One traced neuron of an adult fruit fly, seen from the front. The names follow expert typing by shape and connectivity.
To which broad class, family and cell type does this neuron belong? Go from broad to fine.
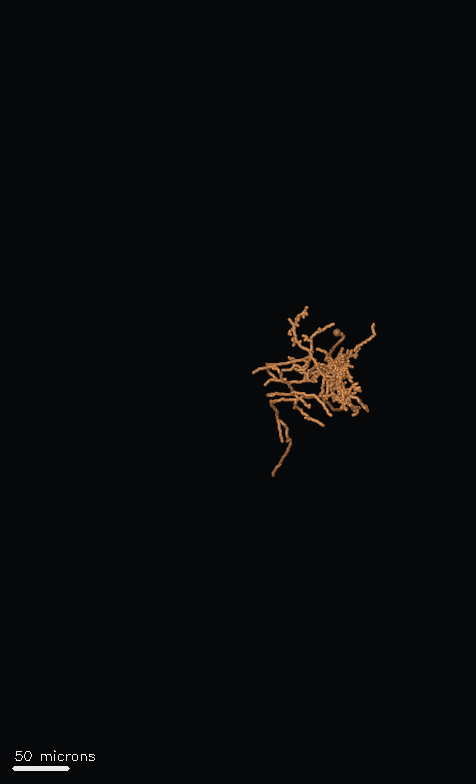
central-brain intrinsic neuron; hemilineage SMPpv2_ventral; PVLP201m_c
